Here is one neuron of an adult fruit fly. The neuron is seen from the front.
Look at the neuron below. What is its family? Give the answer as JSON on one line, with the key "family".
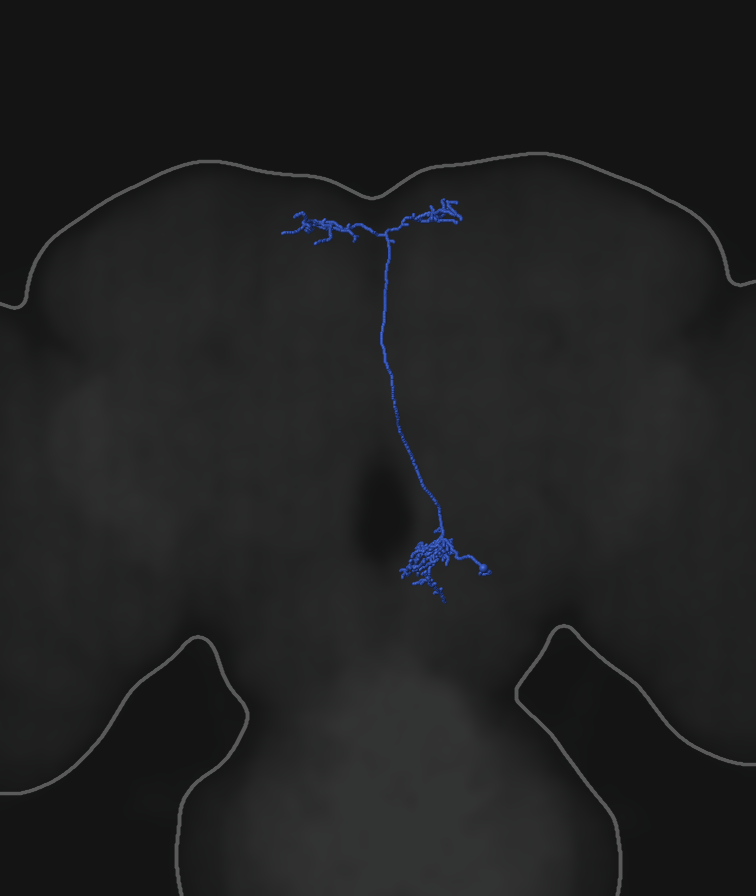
{"family": "hemilineage FLAa2"}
